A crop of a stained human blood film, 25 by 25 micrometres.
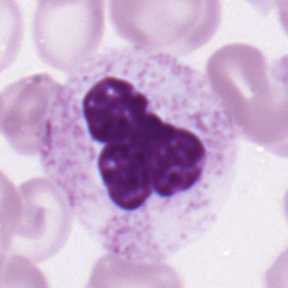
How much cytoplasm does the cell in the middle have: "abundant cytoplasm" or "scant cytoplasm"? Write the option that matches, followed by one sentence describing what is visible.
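Abundant cytoplasm. The cytoplasm is abundant and pale pinkish-lilac.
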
